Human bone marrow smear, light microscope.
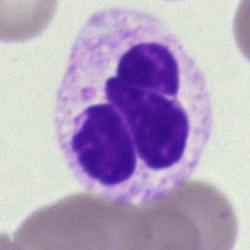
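Segmented neutrophil: take your time with the cell in the middle of this bone marrow smear. Its outline is oval, taller than it is wide. The chromatin is dense and has taken a dark purple stain. Around the nucleus runs a moderate rim of pale lilac cytoplasm, and if you look closely you will find small violet granules scattered through it.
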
